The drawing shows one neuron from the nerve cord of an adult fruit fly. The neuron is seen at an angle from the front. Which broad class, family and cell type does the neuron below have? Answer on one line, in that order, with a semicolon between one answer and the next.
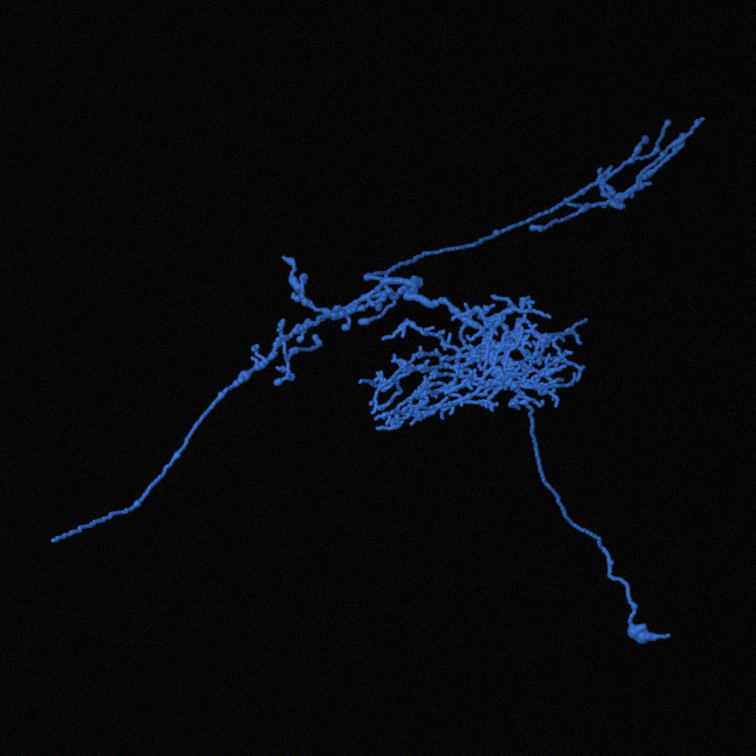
ascending neuron; hemilineage 06A; AN06A017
